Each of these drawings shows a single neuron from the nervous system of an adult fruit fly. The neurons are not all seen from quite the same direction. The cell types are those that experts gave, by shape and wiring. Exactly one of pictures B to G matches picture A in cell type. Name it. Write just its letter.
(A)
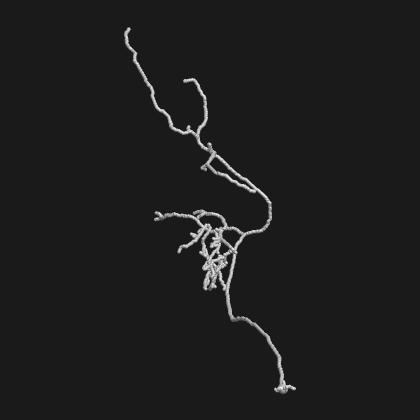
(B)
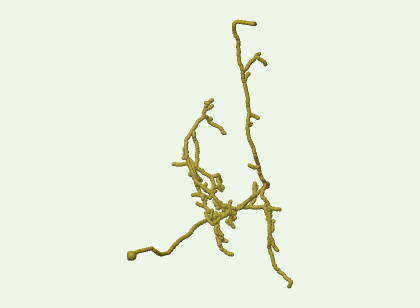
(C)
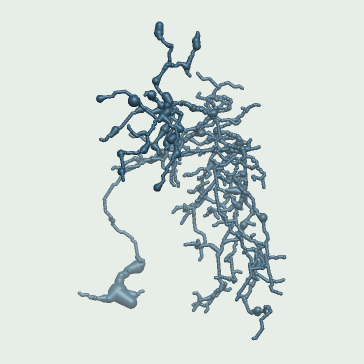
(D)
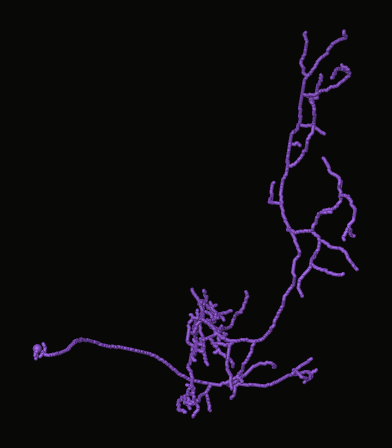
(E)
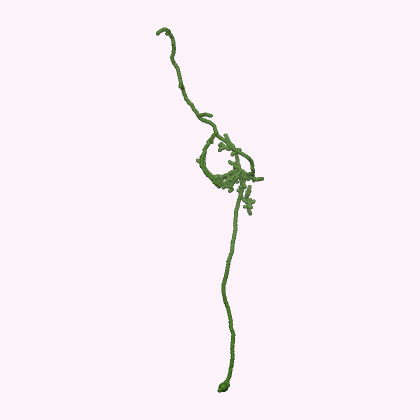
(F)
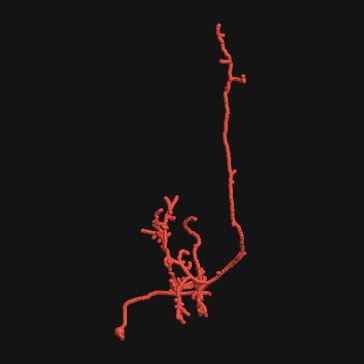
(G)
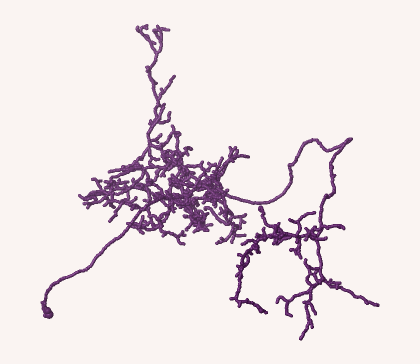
E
